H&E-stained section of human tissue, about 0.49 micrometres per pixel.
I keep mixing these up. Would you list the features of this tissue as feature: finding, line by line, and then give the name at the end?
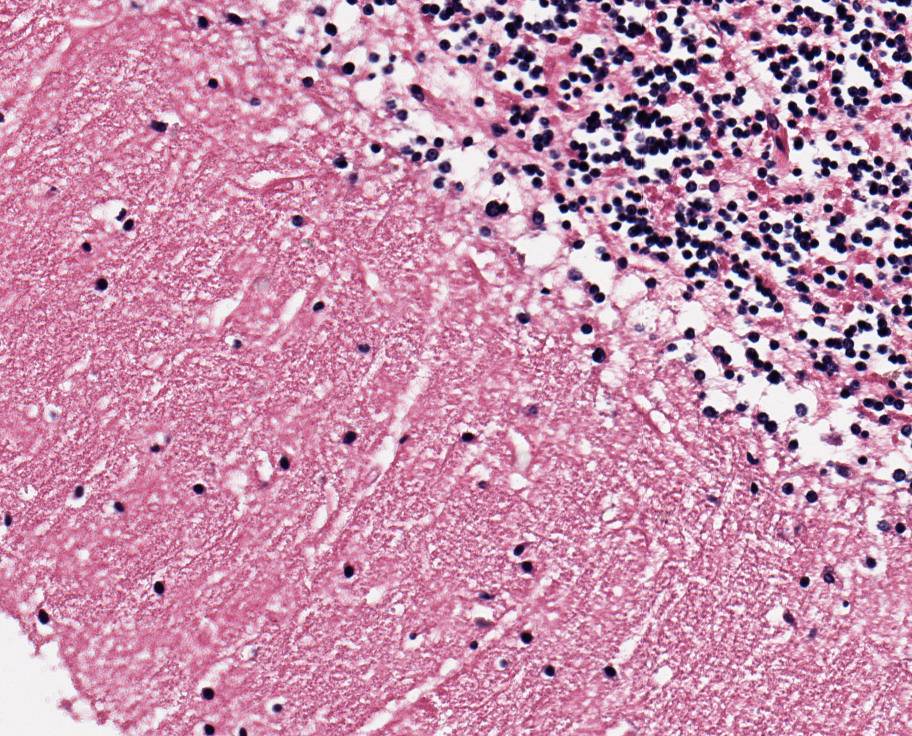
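Layout: pink sparse zone left and below, dense zone upper right
Dense zone: small, round, uniformly dark nuclei, closely packed, scant cytoplasm
Pink zone: finely fibrillary, few widely spaced small dark nuclei
Edge: free border lower left, then empty white background
Name: cerebellum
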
